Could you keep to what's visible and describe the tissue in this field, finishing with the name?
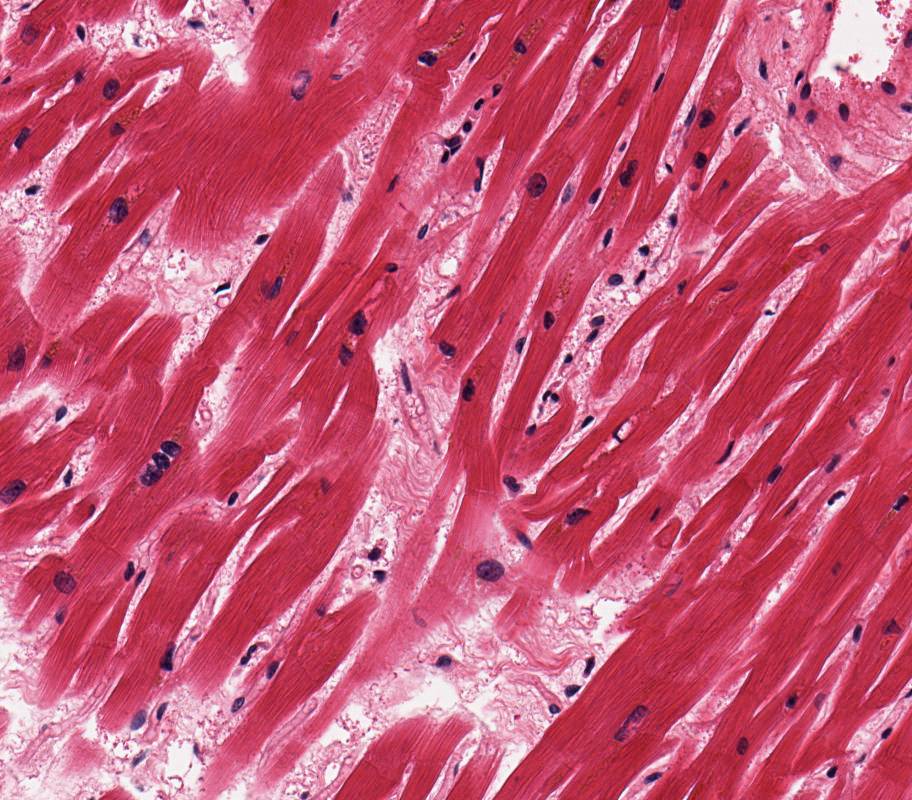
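Within the fibres, the muscle cells carry large oval nuclei placed centrally. Their cytoplasm stains a deep red with eosin, and small golden-brown granules sit in it close to some of these nuclei. In the spaces between the fibres lie small, dark, elongated nuclei. This is the left ventricle of the heart.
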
